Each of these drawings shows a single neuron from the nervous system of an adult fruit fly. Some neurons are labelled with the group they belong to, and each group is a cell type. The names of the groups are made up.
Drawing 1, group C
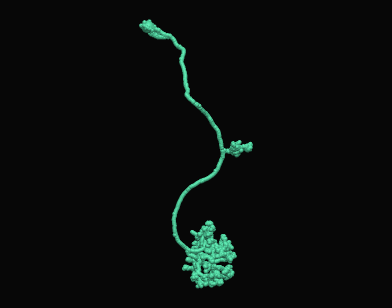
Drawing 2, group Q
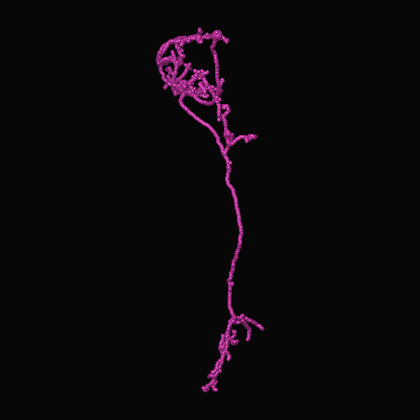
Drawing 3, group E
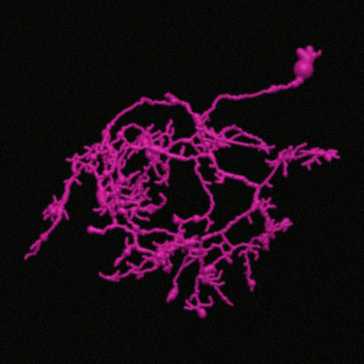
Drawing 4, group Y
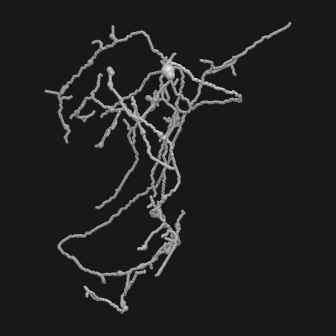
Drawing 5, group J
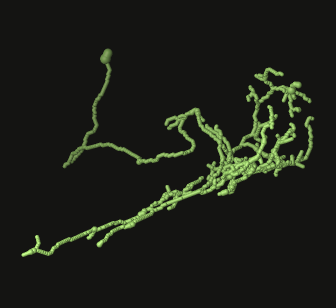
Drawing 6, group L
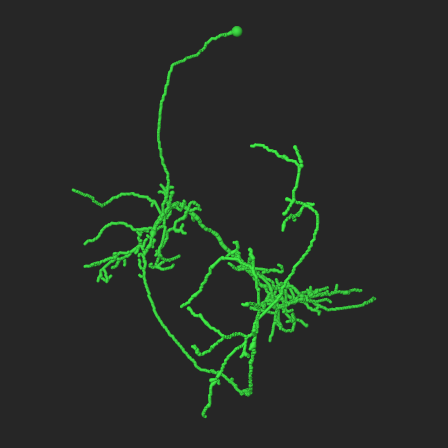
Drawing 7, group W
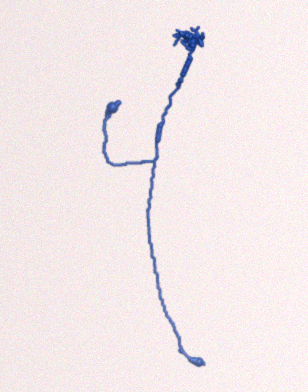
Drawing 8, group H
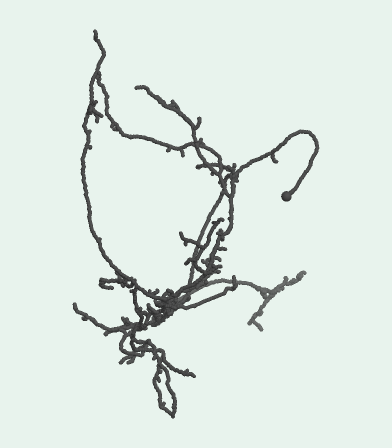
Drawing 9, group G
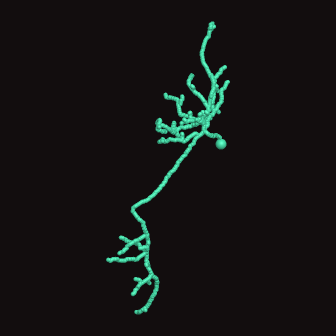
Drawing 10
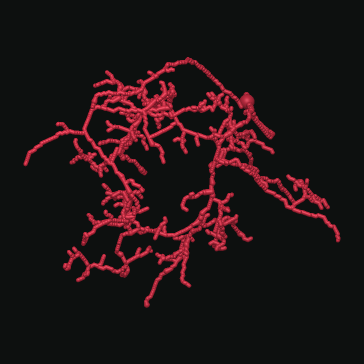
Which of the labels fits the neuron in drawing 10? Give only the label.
group E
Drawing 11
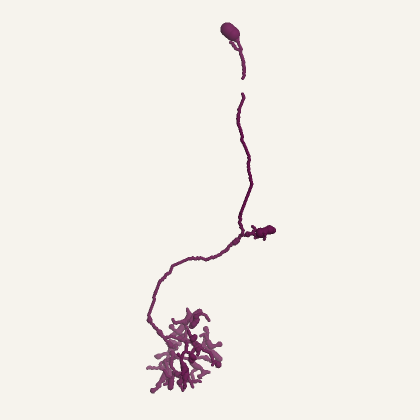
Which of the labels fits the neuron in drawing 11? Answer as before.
group C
